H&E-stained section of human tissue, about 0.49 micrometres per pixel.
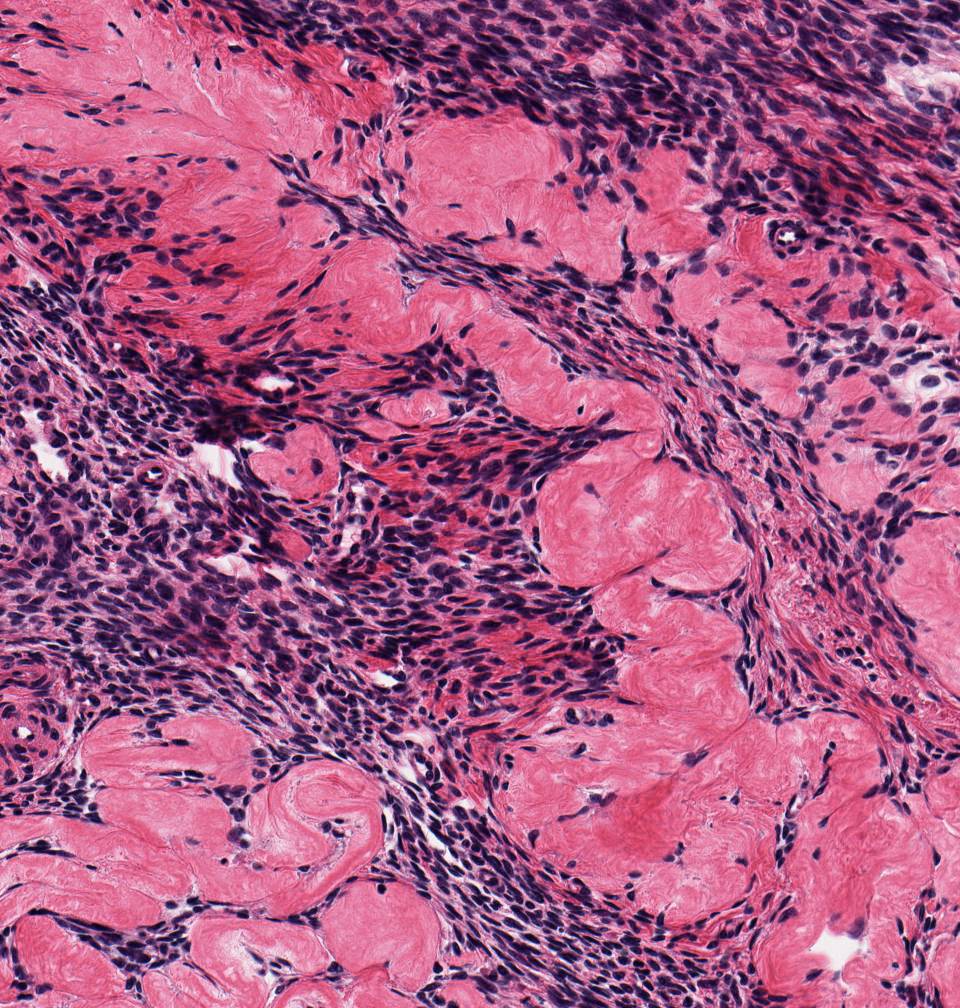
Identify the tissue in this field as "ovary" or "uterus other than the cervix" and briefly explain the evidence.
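So: this is ovary. Looking across it, the hyaline collagen masses hold only a few scattered nuclei. The stromal cells have dark oval to spindle-shaped nuclei with scant cytoplasm, and these spindle cells run in streaming bands that wrap around the edges of the collagen masses. The stroma is most densely cellular in the left-centre of the field.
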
